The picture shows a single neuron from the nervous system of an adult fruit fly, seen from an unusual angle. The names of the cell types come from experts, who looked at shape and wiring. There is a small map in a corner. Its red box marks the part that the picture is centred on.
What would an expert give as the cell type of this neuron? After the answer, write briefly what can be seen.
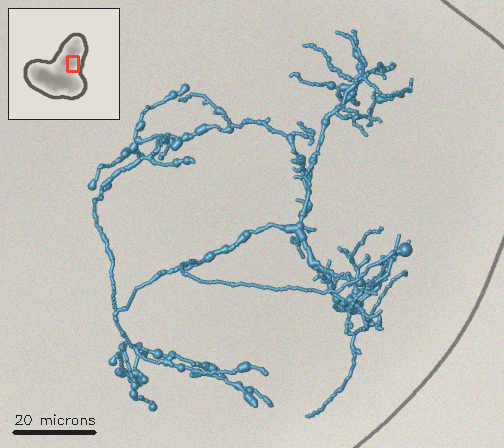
It is of cell type IN01B027_c. This is a nerve-cord intrinsic neuron. The cell body can be seen on the right of the picture. By the scale bar it is about 95 microns tall in this view. Dozens of branch ends can be seen.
